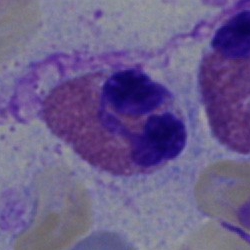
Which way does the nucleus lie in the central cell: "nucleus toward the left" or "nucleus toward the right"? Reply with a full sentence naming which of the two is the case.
What sits toward the right of the cell is its nucleus.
